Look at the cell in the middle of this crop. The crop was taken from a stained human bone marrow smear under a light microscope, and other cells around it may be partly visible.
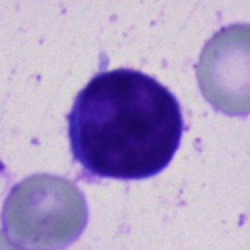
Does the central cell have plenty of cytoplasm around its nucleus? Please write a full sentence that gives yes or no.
No, its nucleus occupies most of the cell, with scant cytoplasm.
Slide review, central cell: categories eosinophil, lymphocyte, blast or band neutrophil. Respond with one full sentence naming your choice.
The identification for the central cell is a lymphocyte.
